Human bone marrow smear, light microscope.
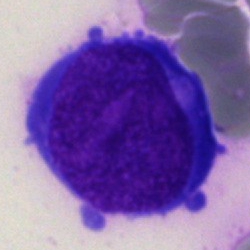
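Blast. The cell in the middle of this stained human bone marrow smear is roughly round in outline. A paler streak runs diagonally across the nucleus, and the cytoplasm shows no granules. Several small round blue blebs protrude from the cell surface.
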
